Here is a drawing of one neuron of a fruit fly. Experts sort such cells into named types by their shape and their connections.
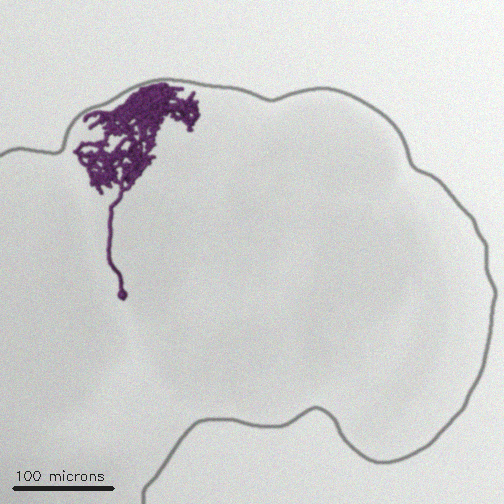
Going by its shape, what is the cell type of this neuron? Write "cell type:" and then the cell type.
cell type: PPL203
